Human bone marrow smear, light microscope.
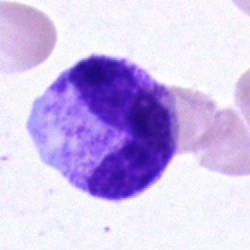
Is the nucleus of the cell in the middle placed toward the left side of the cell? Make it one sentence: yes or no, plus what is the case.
No, toward the right of the cell is where the nucleus sits.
